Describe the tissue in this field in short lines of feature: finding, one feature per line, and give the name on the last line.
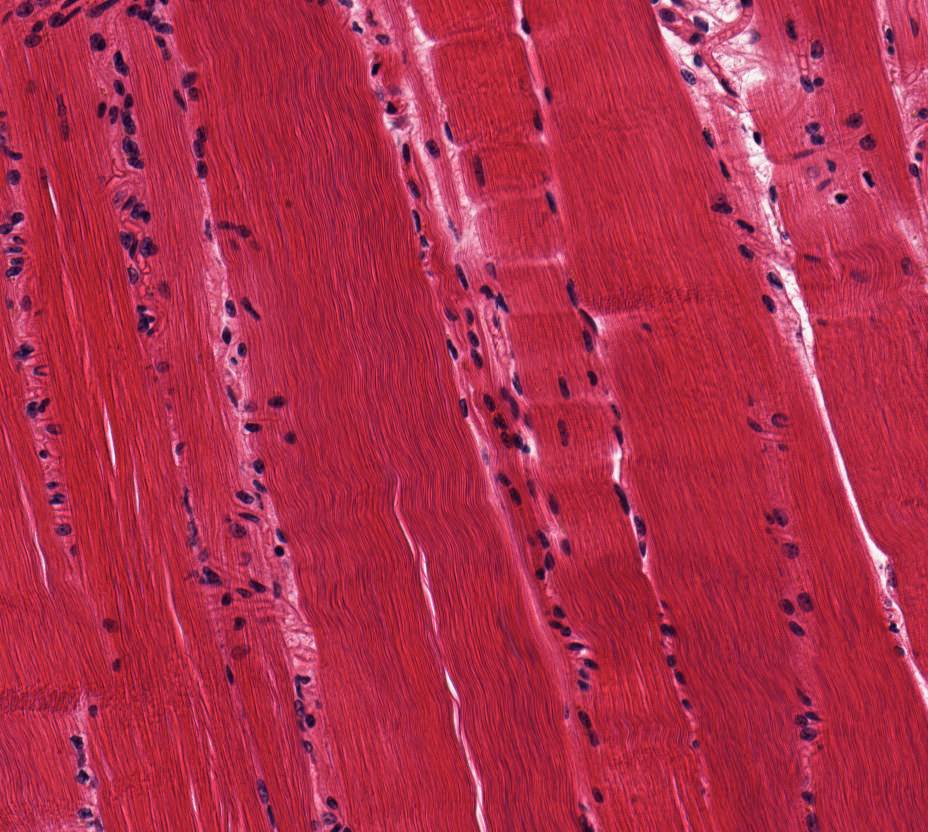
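Fibres: wide bands of deep red eosin-stained cytoplasm, fine lengthwise myofibril streaks
Nuclei: dark purple, elongated, along fibre edges, not centres
Cross-banding: repeated pale bands across one fibre, upper centre
Between fibres: narrow pale pink connective tissue, scattered small dark nuclei
Name: skeletal muscle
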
